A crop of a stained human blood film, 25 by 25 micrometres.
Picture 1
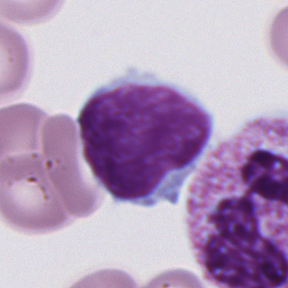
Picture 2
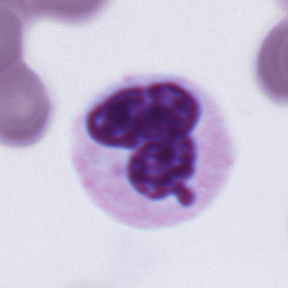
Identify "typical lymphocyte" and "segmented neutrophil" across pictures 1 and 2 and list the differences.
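Here the typical lymphocyte is in picture 1, and the segmented neutrophil is in picture 2. Compare the nuclei first: the lymphocyte's is a single unlobed mass, roughly rounded and slightly angular, about 11 micrometres across. The neutrophil's is divided into three lobes, with a small round knob hanging on a thin stalk from the lowest lobe, pointing down and to the right. Its chromatin is dark purple and coarsely clumped, and no nucleoli are visible.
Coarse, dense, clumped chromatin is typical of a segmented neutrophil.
Next, the cytoplasm: in the lymphocyte the nucleus fills most of the cell, leaving a scant pale greyish blue rim, mostly along the top and lower right, while on the left the nucleus nearly reaches the edge. The neutrophil's cytoplasm is pale pink.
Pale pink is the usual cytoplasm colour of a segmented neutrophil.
That cell measures about 14 micrometres across, with its nucleus toward the top. Its outline is round and smooth, whereas the lymphocyte's cytoplasmic edge is ragged at the top.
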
